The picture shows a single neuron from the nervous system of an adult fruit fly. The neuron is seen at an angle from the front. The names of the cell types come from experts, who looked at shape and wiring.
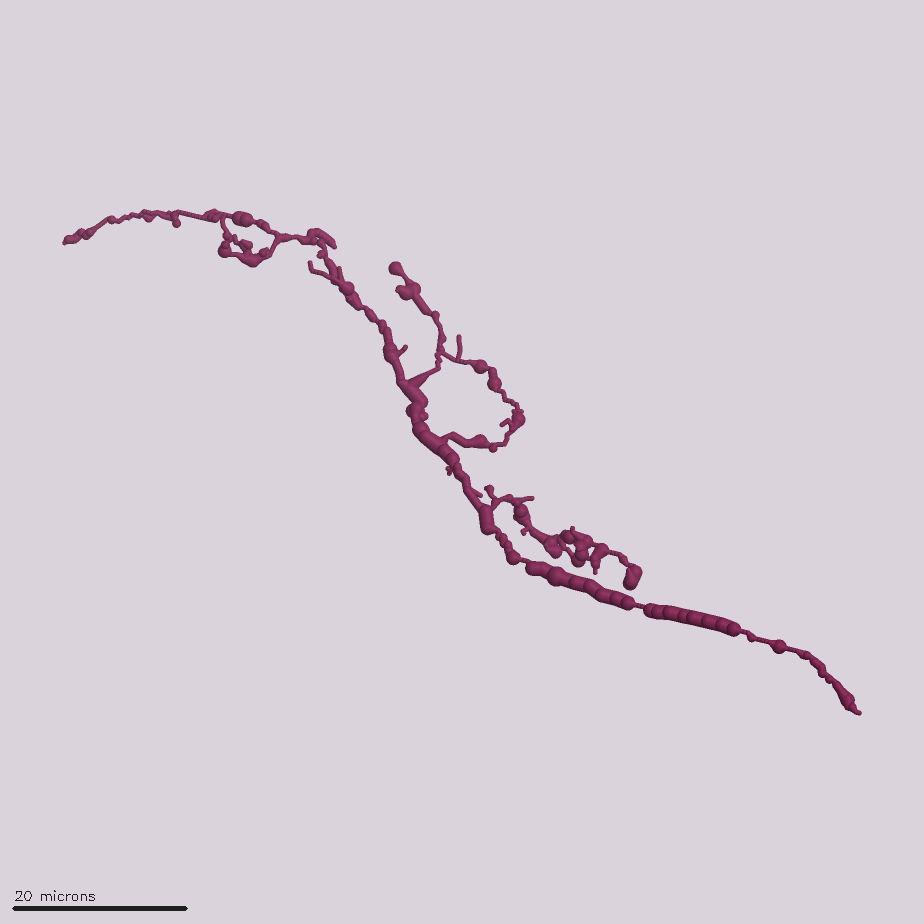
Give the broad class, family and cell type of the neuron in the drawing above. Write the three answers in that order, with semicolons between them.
sensory neuron entering the nerve cord; class gustatory; LgLG6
